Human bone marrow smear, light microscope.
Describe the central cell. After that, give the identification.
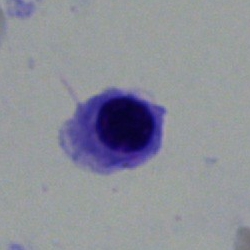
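Toward the right side of the cell sits the nucleus, with very dark, dense chromatin. The rim of cytoplasm is widest on the left, and a thin thread-like projection extends from the upper-left edge. It is an erythroblast.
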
